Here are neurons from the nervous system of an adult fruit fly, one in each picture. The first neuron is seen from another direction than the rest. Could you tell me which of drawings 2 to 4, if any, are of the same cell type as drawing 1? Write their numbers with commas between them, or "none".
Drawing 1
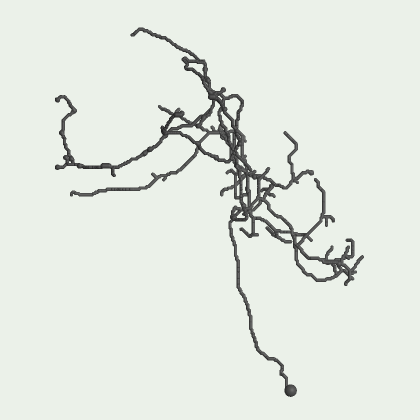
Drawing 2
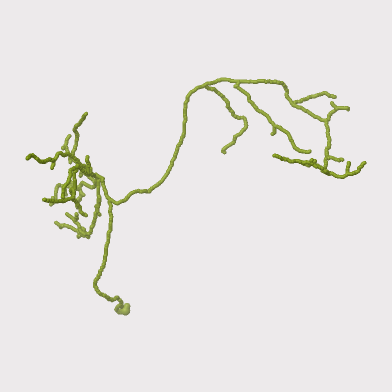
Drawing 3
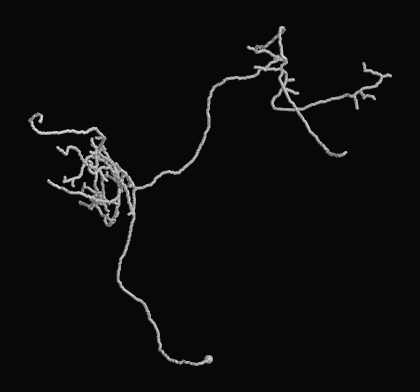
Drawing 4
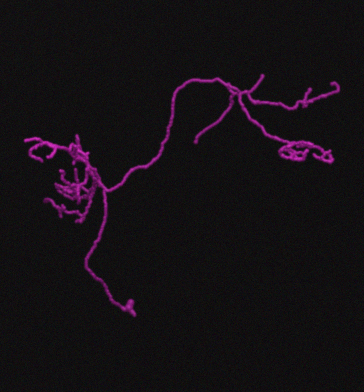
2, 3, 4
